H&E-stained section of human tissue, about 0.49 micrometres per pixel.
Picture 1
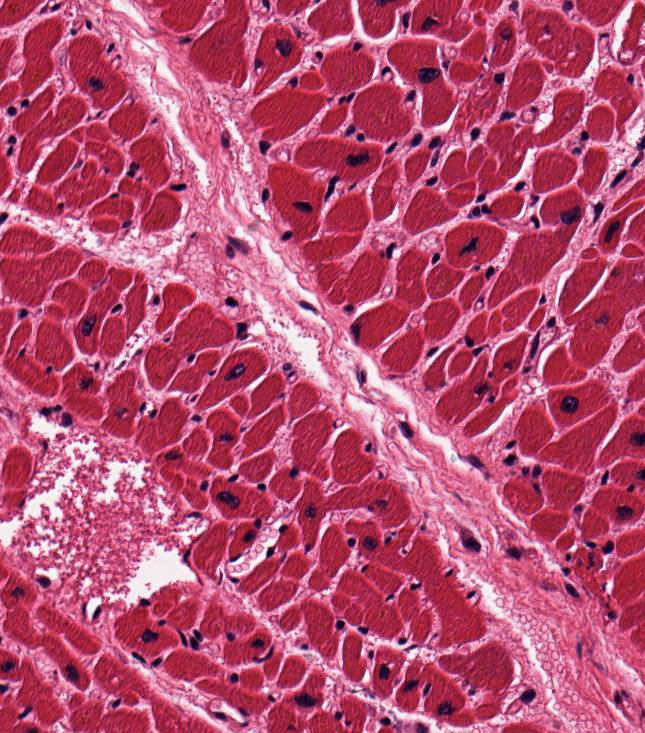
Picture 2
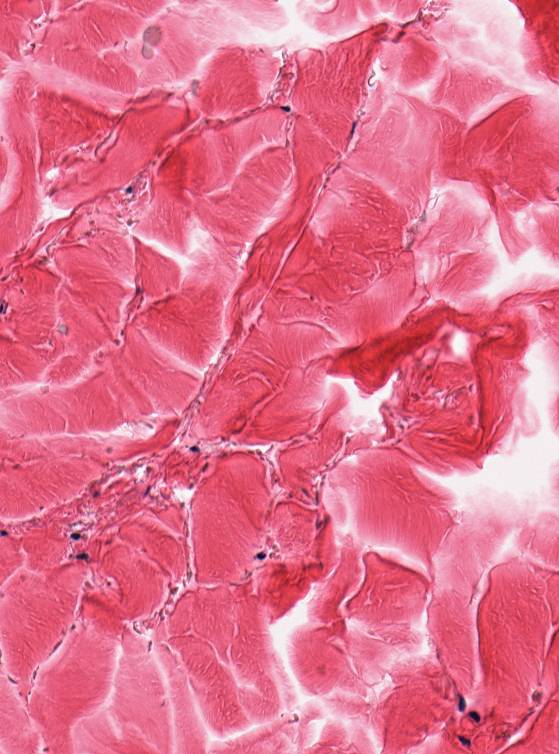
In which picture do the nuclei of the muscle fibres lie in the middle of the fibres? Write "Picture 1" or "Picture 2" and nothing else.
Picture 1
